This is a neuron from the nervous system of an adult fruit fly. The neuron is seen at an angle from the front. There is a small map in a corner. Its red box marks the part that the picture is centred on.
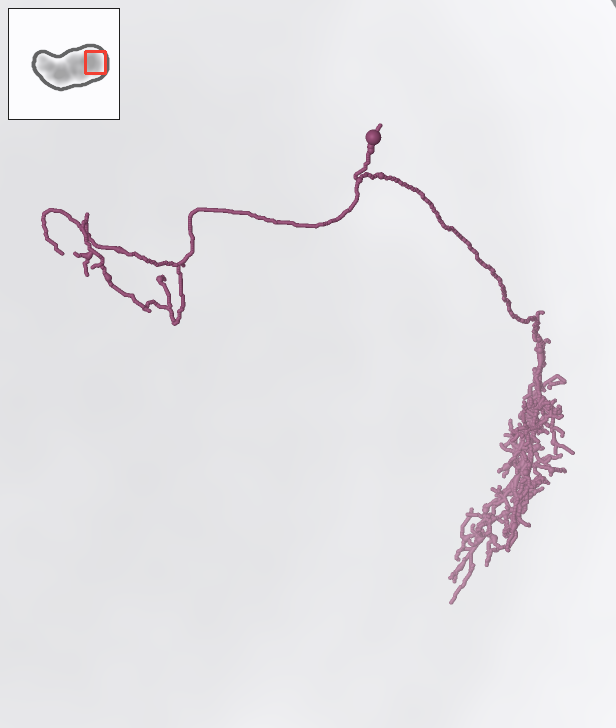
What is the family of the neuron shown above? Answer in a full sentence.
The family is MeLo.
